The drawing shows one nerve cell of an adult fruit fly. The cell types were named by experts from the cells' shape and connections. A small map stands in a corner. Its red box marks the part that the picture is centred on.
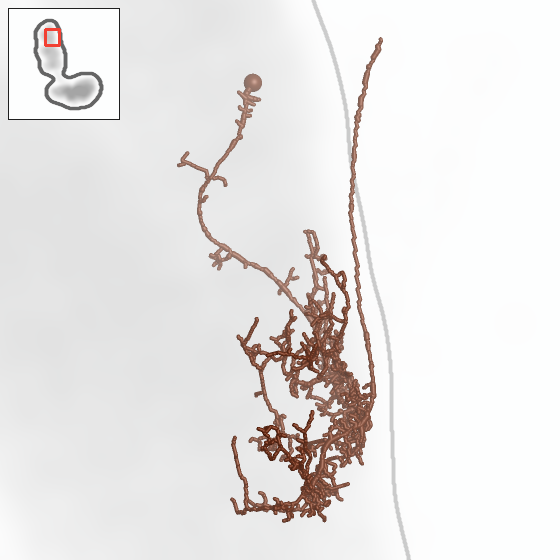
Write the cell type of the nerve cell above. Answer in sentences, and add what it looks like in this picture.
It is of cell type MNad47. Its broad class is motor neuron of the nerve cord. The cell body can be seen at the top of the picture. As drawn here it is taller than it is wide.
